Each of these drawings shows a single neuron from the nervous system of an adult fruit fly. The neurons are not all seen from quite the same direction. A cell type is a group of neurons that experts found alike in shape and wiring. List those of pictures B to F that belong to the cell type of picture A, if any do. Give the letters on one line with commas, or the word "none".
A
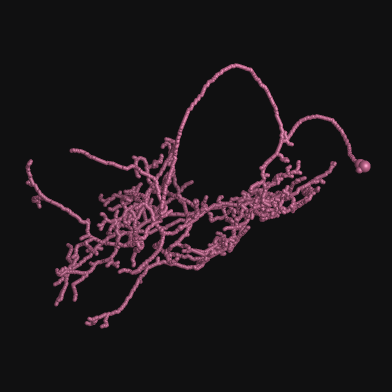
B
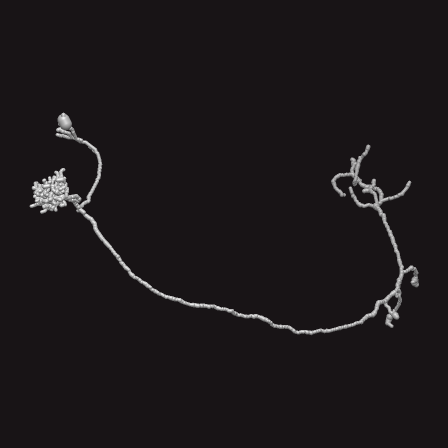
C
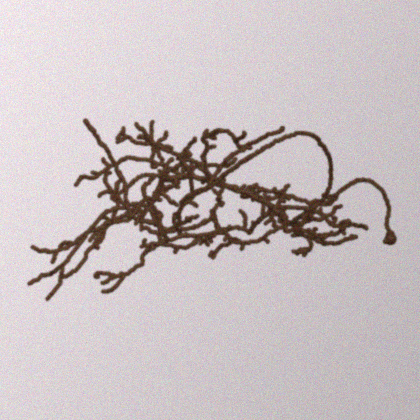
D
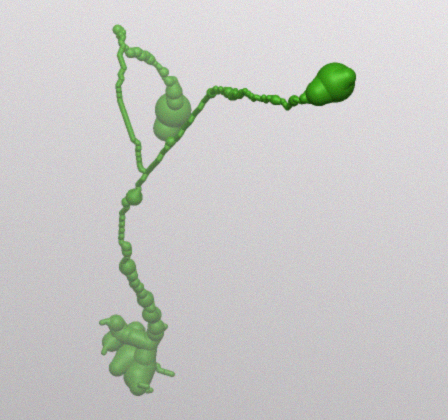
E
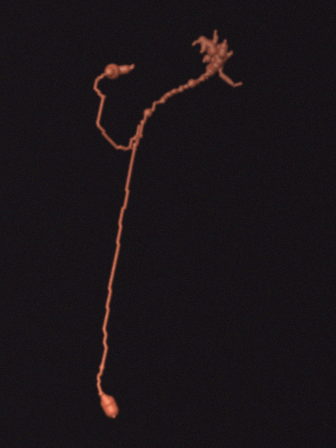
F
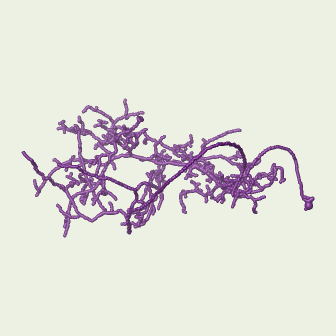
C, F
